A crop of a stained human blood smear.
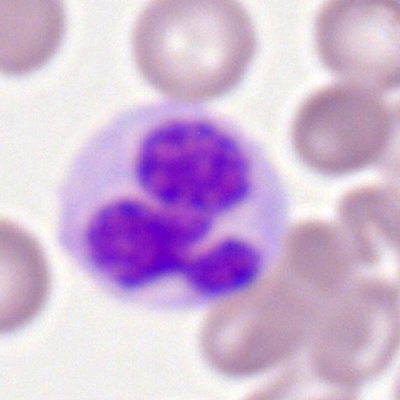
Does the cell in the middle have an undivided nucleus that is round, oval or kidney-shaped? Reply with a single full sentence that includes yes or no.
No, its nucleus is not one compact mass but is split into lobes.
